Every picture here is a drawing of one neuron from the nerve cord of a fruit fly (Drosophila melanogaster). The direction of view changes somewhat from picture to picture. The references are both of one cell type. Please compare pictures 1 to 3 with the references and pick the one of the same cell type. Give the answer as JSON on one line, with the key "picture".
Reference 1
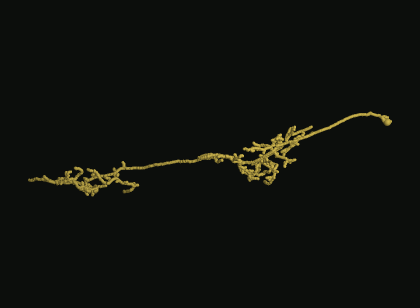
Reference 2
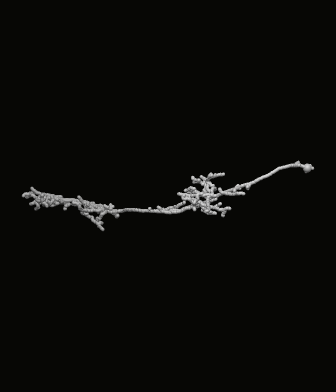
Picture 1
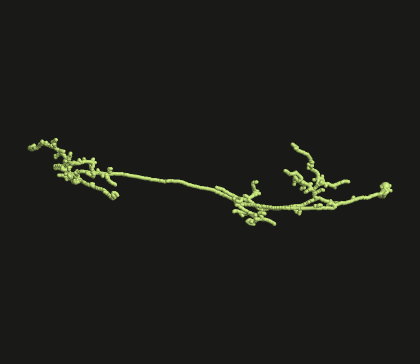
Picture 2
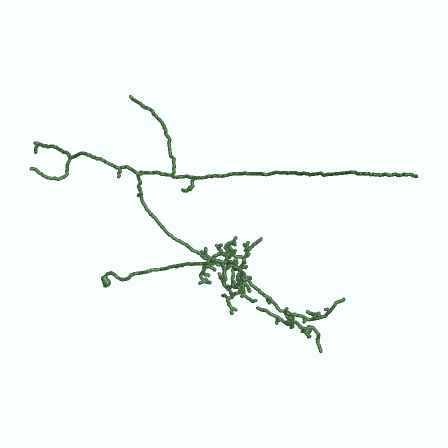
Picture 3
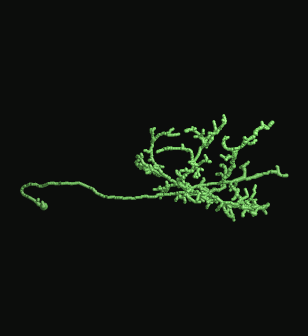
{"picture": 1}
